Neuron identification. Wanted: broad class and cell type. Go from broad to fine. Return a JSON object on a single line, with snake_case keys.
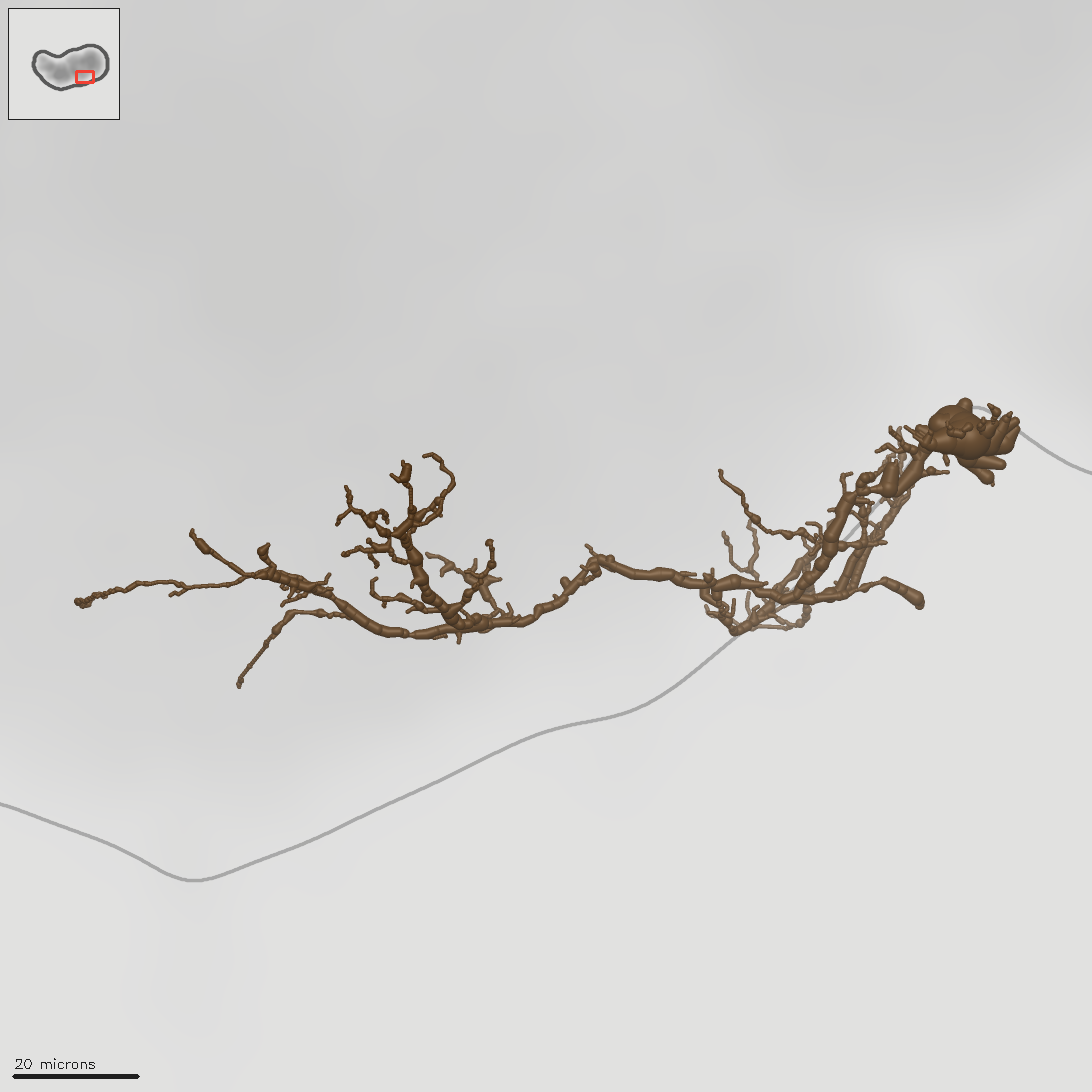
{"broad_class": "motor neuron of the brain", "cell_type": "MN12D"}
